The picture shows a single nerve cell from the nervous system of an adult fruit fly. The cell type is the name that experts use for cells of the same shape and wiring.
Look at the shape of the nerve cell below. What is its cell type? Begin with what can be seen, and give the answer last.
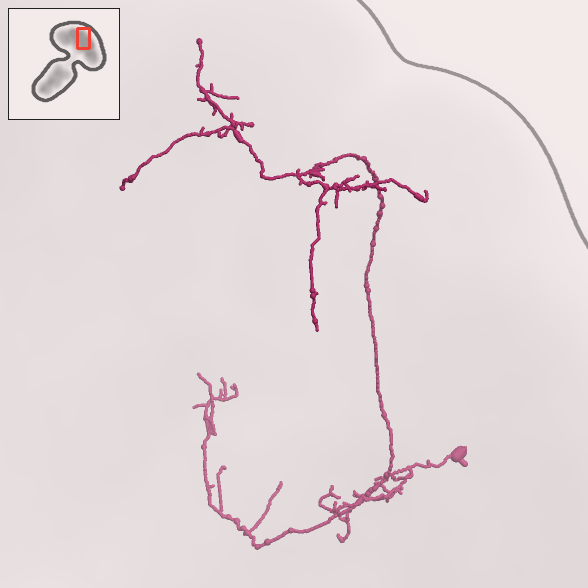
It lies in the brain. Its cell body lies at the lower right of the picture. Dozens of branch ends can be seen. It is a central-brain intrinsic neuron. Its cell type is SMP736.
